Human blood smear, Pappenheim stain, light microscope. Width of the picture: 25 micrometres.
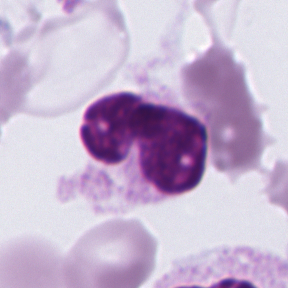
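Segmented neutrophil, the central cell in a stained smear of human peripheral blood. The chromatin is dark purple and densely clumped, and each nuclear lobe shows one small white dot. The nucleus measures about 12 by 8 micrometres. Fine lilac granules are scattered in the cytoplasm, mostly below the nucleus. The cell has no sharp border; its cytoplasm fades irregularly into the background.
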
